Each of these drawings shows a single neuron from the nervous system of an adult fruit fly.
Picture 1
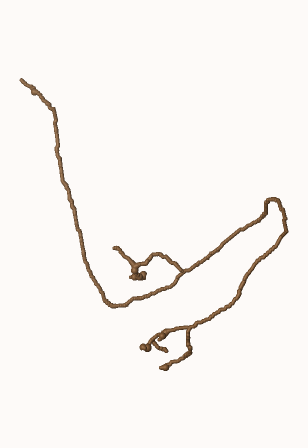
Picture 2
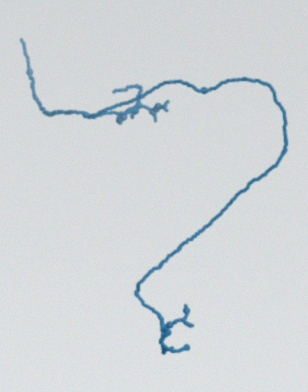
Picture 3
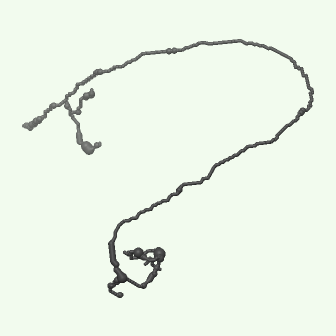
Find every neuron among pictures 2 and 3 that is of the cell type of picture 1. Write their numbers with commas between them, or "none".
none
